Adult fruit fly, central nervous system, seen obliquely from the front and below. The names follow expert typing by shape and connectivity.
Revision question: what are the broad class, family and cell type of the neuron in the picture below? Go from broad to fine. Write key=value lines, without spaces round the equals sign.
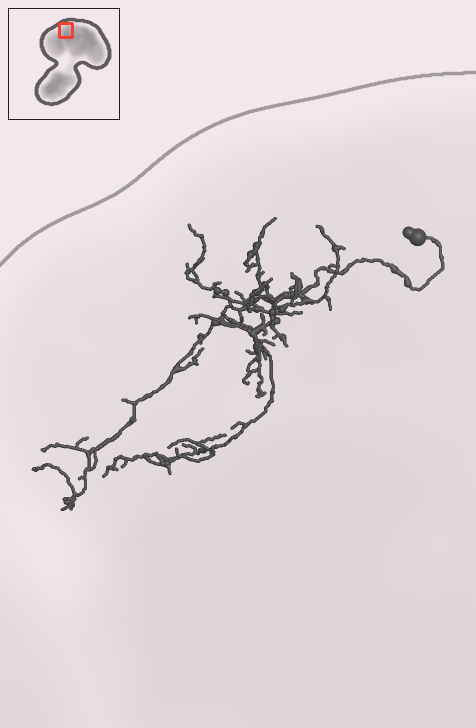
broad_class=central-brain intrinsic neuron
family=hemilineage SLPpm1
cell_type=LHPD4b1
